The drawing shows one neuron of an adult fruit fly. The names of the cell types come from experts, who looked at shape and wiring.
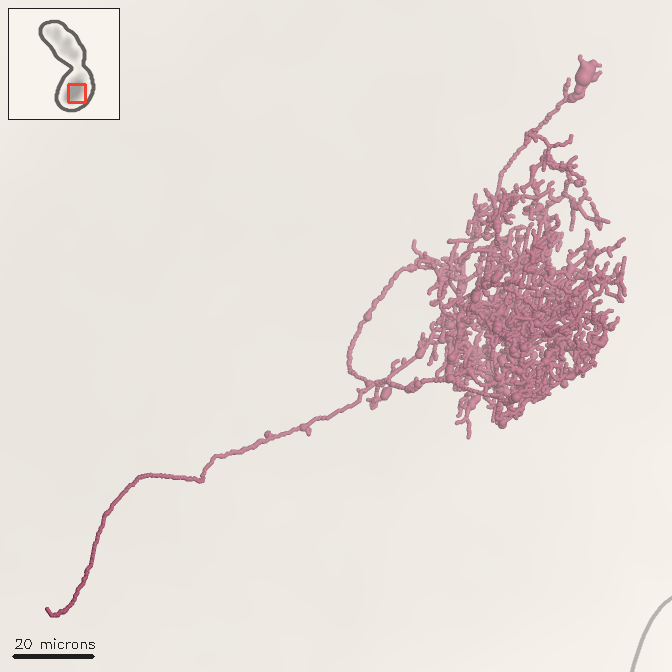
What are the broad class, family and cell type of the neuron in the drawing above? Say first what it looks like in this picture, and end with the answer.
Its cell body lies at the upper right of the picture. By the scale bar it is about 150 microns wide in this view. This is a central-brain intrinsic neuron. The family is hemilineage VLPl&p2_lateral. The cell type is AVLP318.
